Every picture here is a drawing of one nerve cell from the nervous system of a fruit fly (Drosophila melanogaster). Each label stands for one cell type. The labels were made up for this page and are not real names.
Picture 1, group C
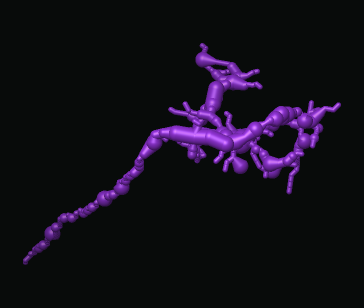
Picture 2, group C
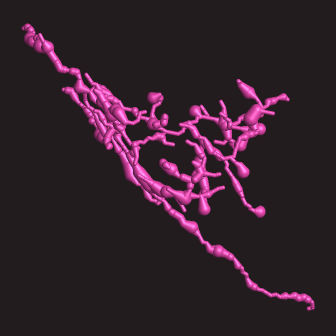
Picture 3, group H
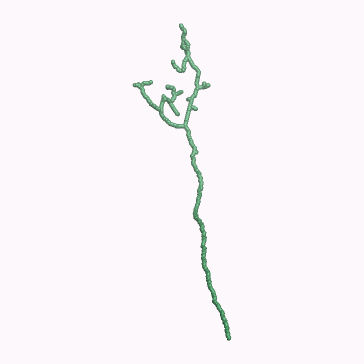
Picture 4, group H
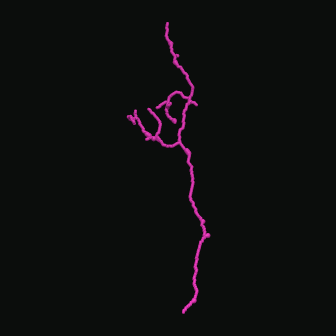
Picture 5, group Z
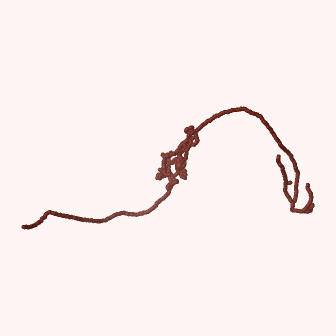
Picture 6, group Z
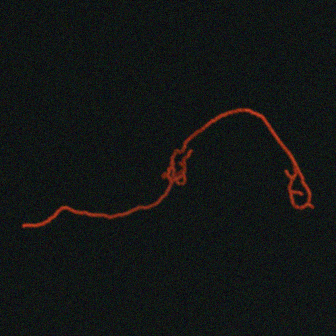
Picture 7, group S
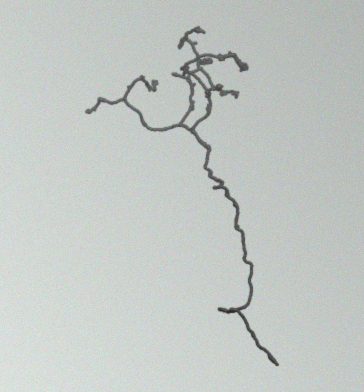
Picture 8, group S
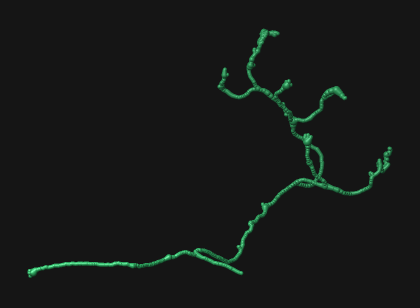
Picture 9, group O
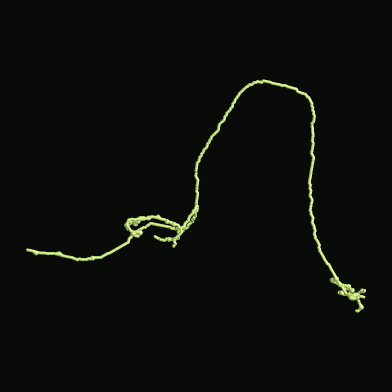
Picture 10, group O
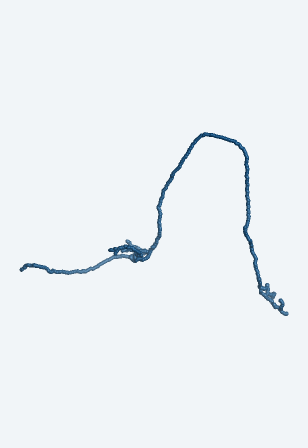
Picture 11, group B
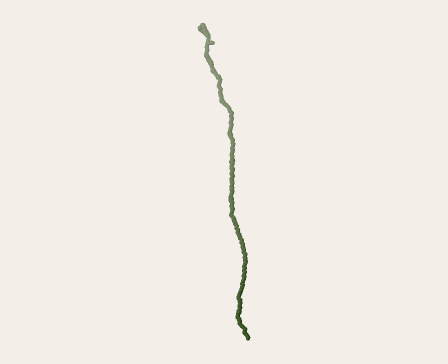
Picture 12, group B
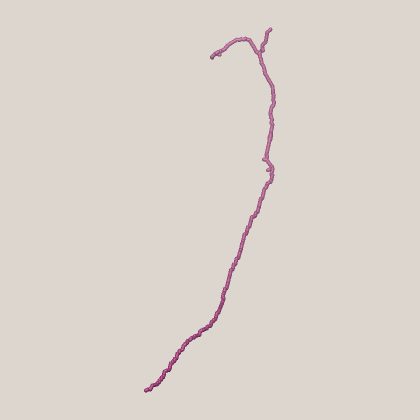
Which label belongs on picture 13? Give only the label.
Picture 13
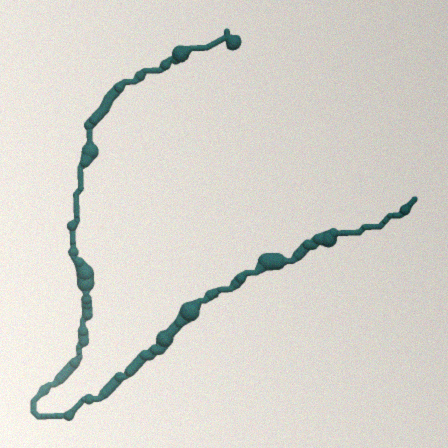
group C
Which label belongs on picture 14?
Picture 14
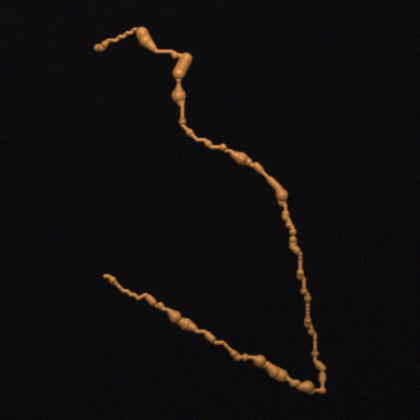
group C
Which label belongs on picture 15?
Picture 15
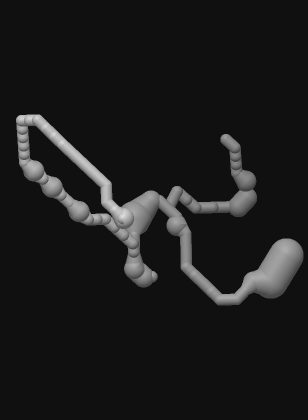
group S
